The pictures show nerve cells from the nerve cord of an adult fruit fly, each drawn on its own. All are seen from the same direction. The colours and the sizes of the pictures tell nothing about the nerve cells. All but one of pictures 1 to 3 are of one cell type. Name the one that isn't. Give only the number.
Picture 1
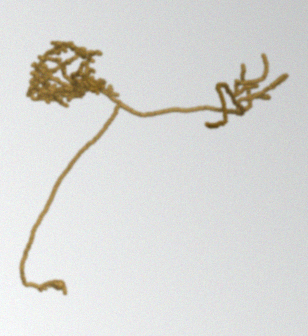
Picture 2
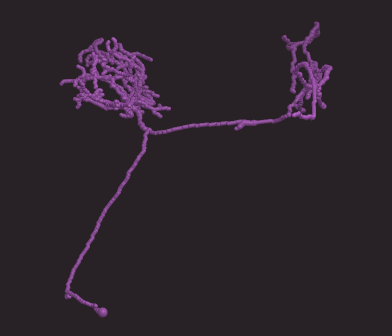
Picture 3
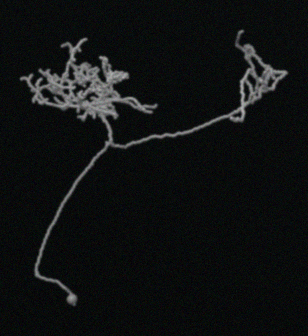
1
